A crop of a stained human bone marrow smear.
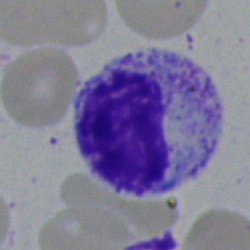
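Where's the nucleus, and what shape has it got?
Off to the left, indented on its right side, so it looks like a bean.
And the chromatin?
Dark purple, coarsely clumped.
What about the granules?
Purple ones scattered through the cytoplasm, most crowded along the upper edge, with a paler, less granular zone sitting in the nuclear indentation.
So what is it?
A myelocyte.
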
